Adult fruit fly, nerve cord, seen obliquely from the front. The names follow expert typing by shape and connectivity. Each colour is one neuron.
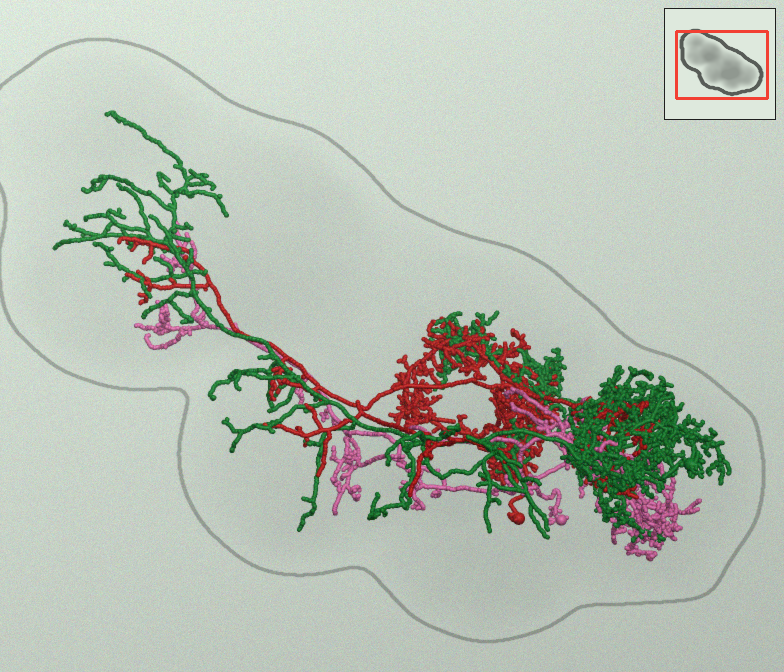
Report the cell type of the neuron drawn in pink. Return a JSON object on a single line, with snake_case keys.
{"cell_type": "IN12B005"}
